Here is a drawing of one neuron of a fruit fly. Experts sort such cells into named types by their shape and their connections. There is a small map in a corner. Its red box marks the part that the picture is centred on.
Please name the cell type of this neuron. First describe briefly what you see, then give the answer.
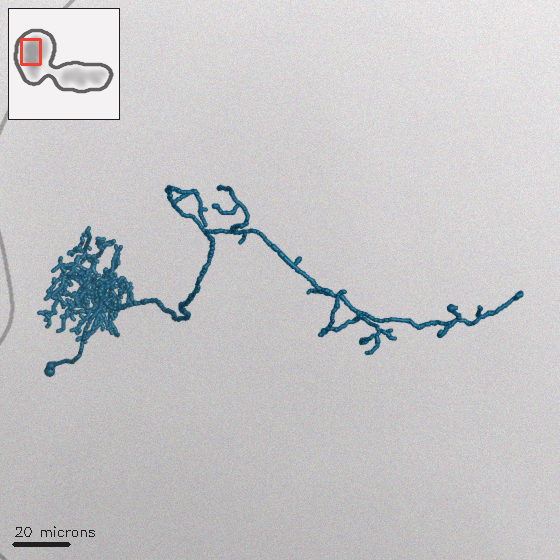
From left to right in the picture it spans about 180 microns. The picture shows dozens of branch ends. Its broad class is central-brain intrinsic neuron. It is of cell type AOTU002_a.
